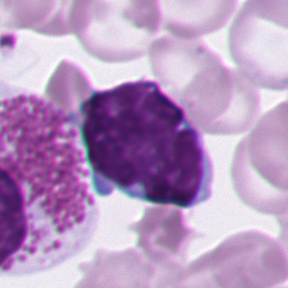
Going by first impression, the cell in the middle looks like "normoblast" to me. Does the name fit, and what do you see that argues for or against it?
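Item one, cytoplasm colour: the little that shows is pale blue.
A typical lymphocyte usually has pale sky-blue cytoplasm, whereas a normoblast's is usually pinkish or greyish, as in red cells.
Item two, chromatin: dark purple and dense, yet with a few small paler spots.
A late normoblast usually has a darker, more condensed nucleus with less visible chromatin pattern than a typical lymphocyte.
So this is a typical lymphocyte, not a normoblast. Item three: a narrow rim of cytoplasm, the nucleus filling nearly the whole cell.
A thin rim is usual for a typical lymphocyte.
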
